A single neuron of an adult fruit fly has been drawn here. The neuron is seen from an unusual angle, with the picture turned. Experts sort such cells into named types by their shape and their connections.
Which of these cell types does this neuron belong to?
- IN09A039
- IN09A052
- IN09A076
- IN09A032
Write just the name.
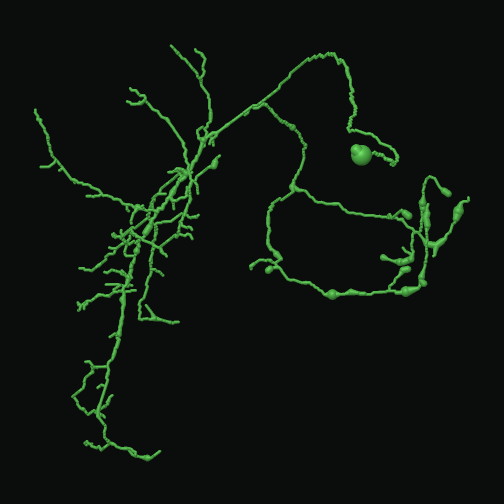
IN09A076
